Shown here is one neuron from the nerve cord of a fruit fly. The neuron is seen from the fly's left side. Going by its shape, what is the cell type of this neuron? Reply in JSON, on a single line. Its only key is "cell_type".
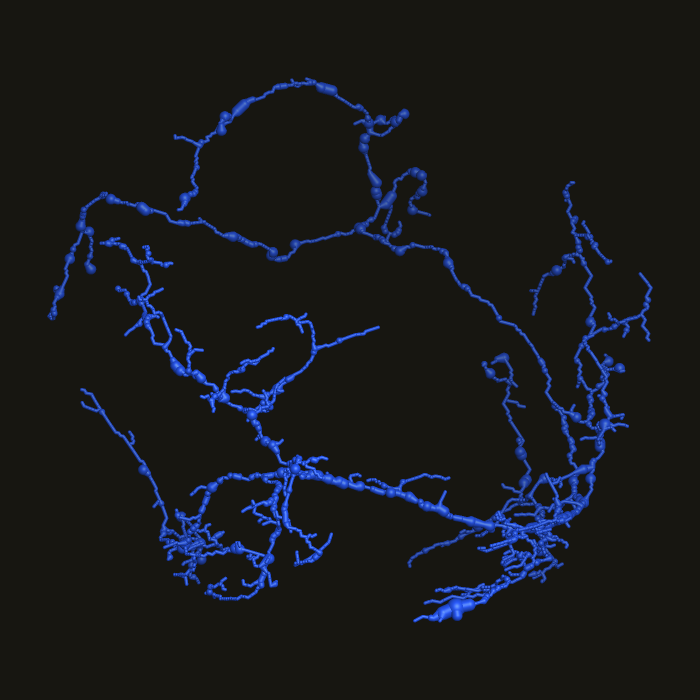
{"cell_type": "IN04B066"}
